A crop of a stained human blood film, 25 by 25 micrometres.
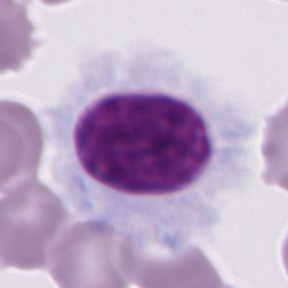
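Hairy cell with abundant cytoplasm forming a wide, pale greyish-blue rim around the nucleus. No distinct reddish-purple granules are present in the cytoplasm. Red cells abut the lower and left edges of the cell. Focus is slightly soft, blurring fine detail.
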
